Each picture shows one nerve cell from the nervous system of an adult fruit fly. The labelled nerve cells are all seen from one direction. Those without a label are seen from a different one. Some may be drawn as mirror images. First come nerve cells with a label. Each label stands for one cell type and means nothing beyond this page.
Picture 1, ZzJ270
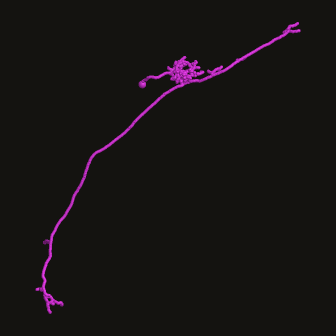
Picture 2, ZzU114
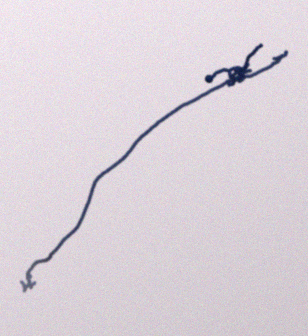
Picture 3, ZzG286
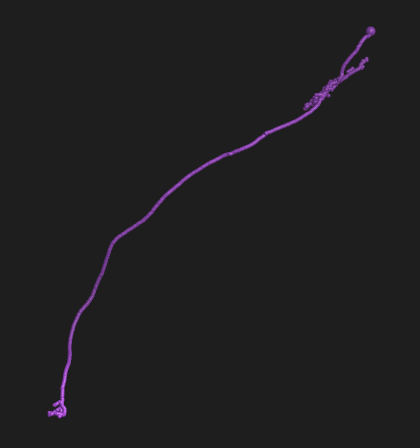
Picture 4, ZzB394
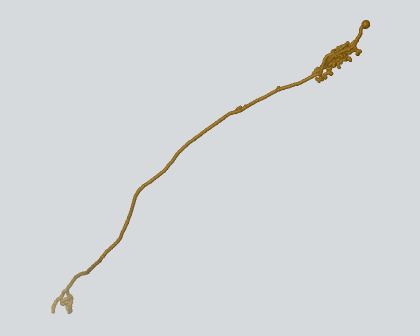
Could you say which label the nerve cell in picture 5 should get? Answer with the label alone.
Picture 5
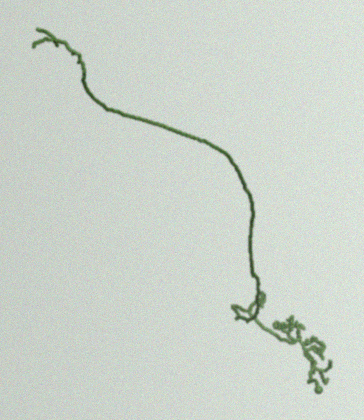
ZzU114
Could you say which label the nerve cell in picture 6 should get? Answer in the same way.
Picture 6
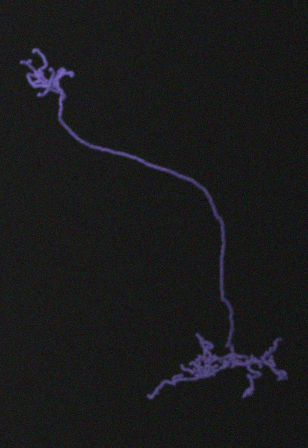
ZzB394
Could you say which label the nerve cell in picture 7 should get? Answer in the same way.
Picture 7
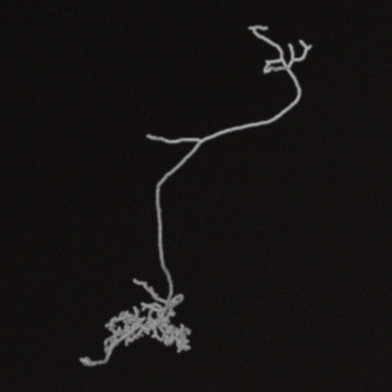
ZzJ270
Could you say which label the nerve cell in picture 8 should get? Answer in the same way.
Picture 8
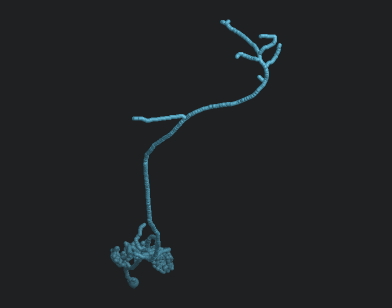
ZzJ270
